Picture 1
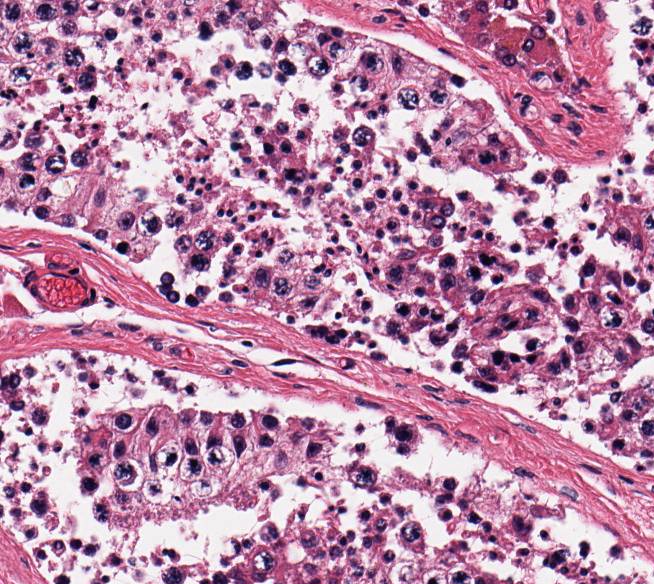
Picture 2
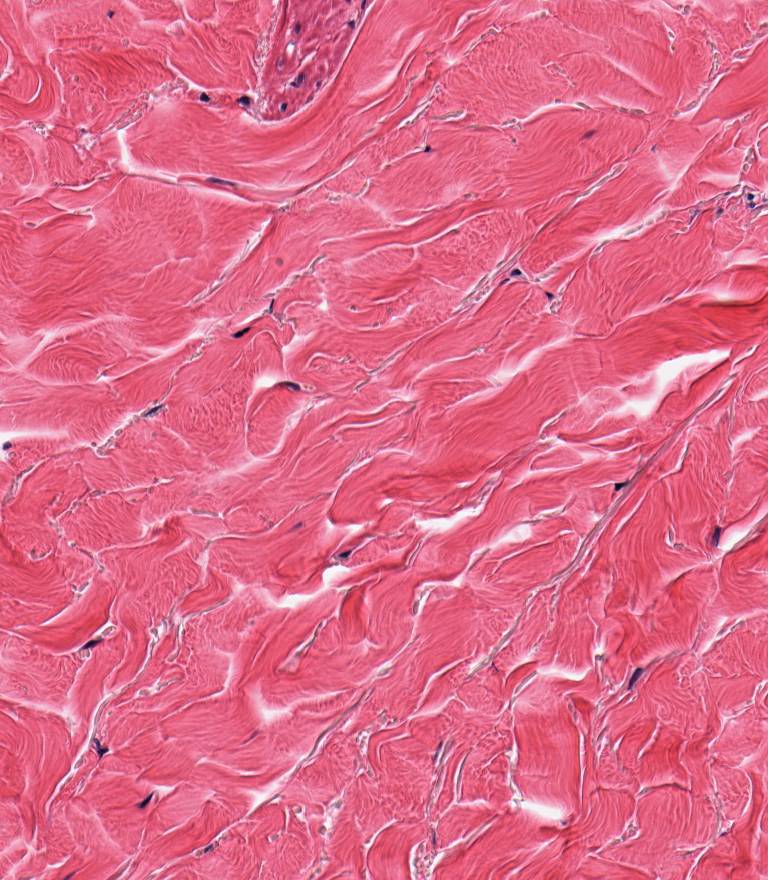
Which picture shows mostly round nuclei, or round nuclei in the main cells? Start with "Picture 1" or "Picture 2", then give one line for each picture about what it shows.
Picture 1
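In picture 1: Numerous small, round, very dark condensed nuclei are scattered loosely through the compartments above and below the band.
In picture 2: The nuclei seen are small, dark purple and elongated or flattened, lying along the edges of the collagen bundles.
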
